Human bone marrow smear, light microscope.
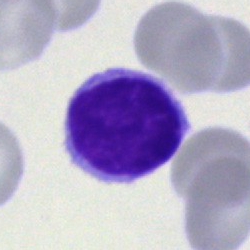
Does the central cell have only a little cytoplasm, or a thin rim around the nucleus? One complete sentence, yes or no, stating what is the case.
Yes, the cytoplasm of this cell is scant.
